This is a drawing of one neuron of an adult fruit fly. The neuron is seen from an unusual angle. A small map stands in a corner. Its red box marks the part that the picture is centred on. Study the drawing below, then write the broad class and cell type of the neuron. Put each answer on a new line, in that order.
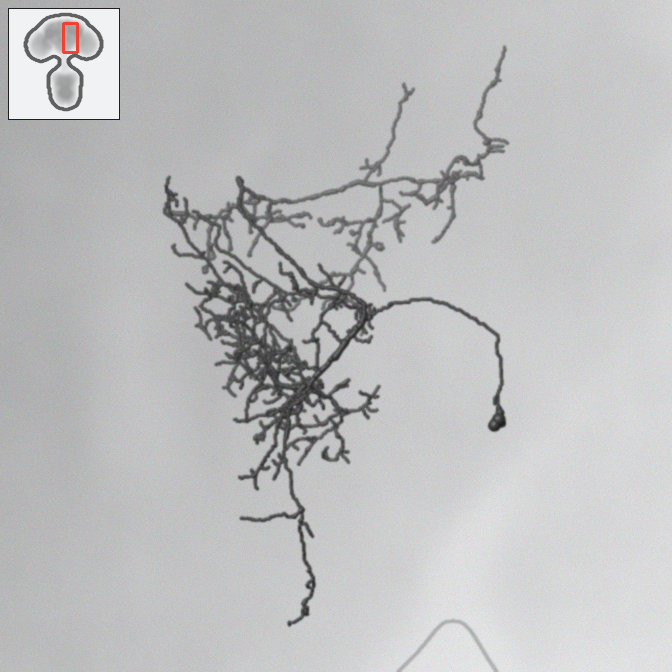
central-brain intrinsic neuron
VES017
